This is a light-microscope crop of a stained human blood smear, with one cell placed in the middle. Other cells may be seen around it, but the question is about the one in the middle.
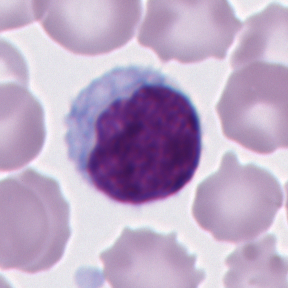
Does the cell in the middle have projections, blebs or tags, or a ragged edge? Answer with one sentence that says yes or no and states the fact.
Yes, ragged or frayed parts, or projections, blebs or tags, are present on the cell's outline.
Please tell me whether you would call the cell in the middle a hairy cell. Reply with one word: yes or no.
yes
